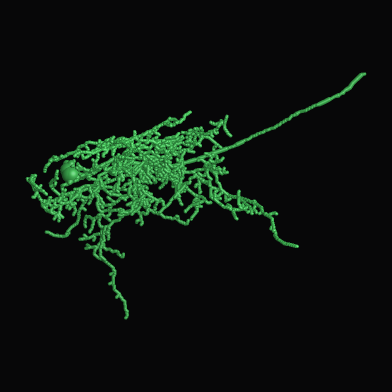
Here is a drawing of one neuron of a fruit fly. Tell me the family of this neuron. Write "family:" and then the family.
family: MNad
